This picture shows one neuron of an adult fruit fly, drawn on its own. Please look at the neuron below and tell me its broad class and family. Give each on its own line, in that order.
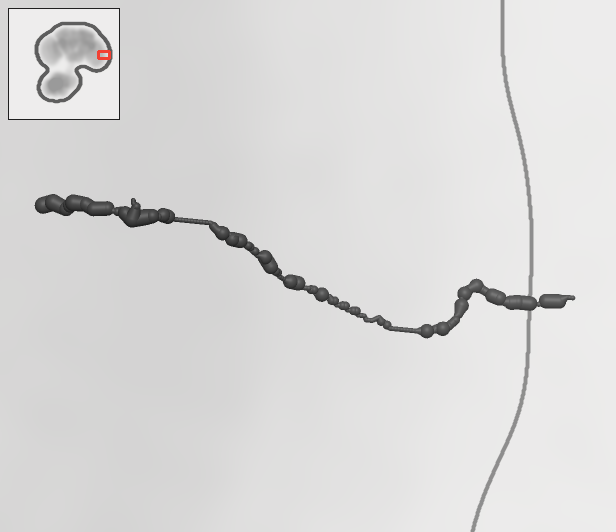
photoreceptor or other optic-lobe sensory neuron
class visual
